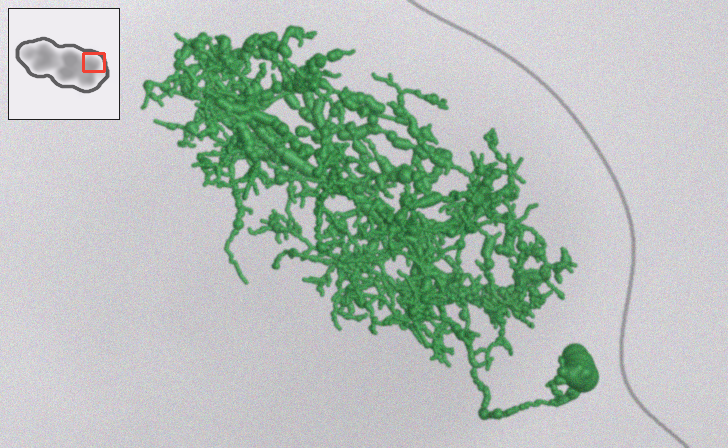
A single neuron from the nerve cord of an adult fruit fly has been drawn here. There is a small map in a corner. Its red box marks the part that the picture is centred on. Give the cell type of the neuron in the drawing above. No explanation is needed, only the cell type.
INXXX466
